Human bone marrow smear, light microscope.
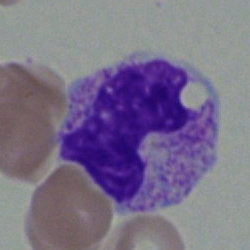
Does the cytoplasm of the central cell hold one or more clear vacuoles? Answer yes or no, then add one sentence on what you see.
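Yes. A single round clear vacuole sits at the upper right of the cell.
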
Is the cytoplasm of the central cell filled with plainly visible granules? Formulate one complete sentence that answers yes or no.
Yes, this cell has a cytoplasm with many visible granules.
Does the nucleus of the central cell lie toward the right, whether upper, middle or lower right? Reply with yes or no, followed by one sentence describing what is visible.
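No. Most of the cytoplasm lies to the right of the nucleus, in the indentation.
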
